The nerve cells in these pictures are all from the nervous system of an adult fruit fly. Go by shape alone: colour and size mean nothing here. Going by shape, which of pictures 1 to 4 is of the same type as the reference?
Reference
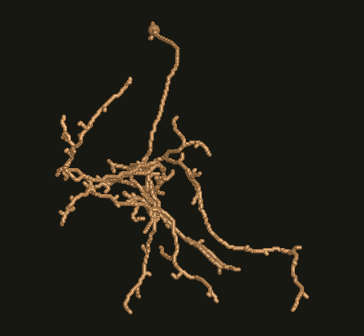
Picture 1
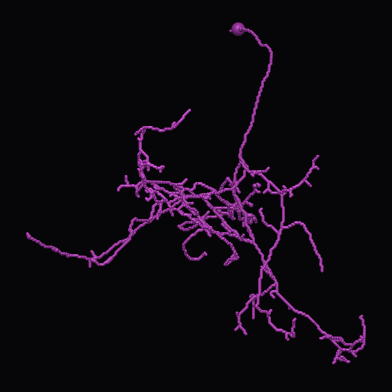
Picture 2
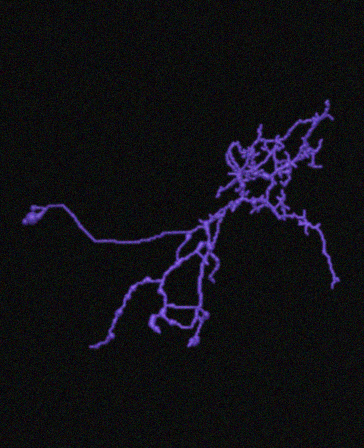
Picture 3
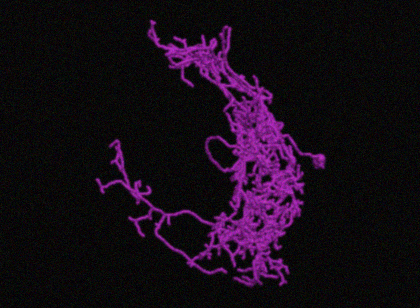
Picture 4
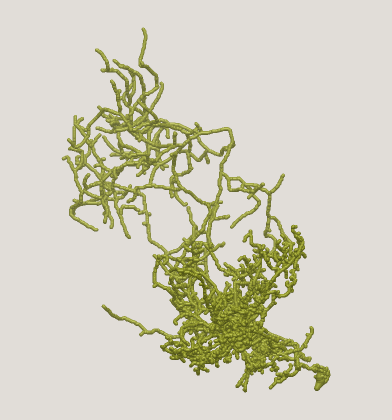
Picture 1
